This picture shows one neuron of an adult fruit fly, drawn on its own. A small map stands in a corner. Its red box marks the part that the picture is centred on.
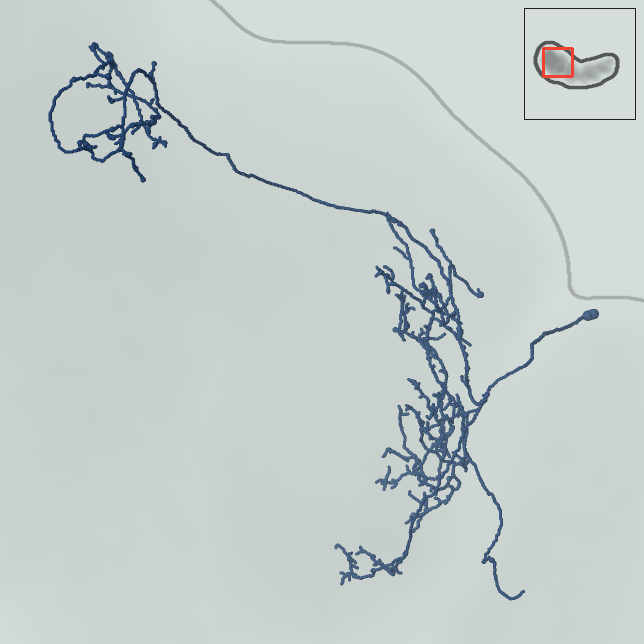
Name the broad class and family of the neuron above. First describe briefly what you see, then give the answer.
Its cell body lies on the right of the picture. Dozens of branch ends can be seen. It is a central-brain intrinsic neuron. Its family is hemilineage VPNp&v1_posterior.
